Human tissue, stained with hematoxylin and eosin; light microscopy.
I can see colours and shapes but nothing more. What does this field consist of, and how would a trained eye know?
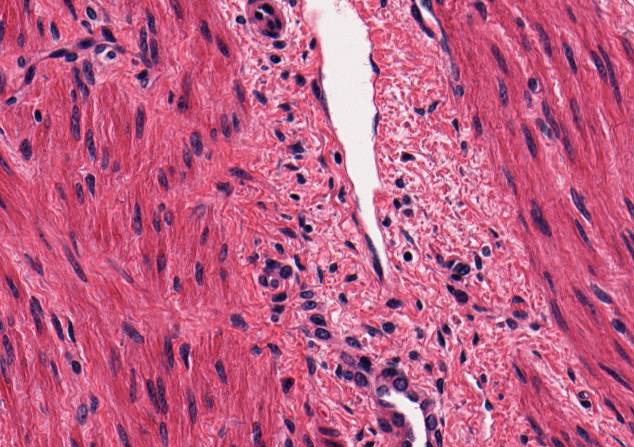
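Smooth muscle makes up most of the field, in broad bundles left and right, separated by a narrower central band of looser connective tissue.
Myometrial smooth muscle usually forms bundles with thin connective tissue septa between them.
The nuclei are elongated and cigar-shaped and lie parallel to the fibres, which are cut lengthwise as long streaming fascicles.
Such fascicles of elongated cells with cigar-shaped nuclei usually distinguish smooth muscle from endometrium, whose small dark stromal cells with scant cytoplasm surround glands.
A narrow, slit-like empty space descends from the top centre within the connective band.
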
